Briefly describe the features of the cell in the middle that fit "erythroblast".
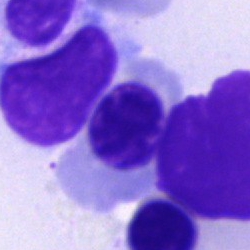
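In the cell in the middle, the chromatin is dense, deeply stained dark purple and coarsely clumped, and no distinct nucleolus is visible in the nucleus. The cytoplasm is pale greyish-blue.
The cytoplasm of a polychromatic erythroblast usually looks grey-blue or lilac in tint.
This colour therefore goes with the name erythroblast. Less in keeping is the layout: most of the visible cytoplasm lies to the lower left of the nucleus.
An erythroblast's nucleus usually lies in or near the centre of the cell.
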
